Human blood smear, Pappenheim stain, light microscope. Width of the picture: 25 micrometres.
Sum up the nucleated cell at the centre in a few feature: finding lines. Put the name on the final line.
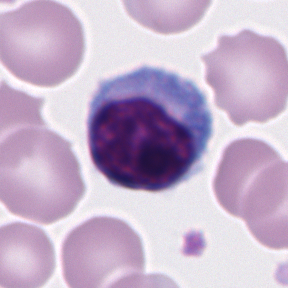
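Size: about 11 micrometres across
Nucleus: single rounded mass, no lobes
Nuclear size: about 9 by 8 micrometres
Nuclear share: about 60% of cell area
Nuclear position: toward the lower left
Chromatin: dark purple, coarsely clumped
Cytoplasm: crescent, widest toward the upper right
Vacuoles: none clearly seen
Name: typical lymphocyte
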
